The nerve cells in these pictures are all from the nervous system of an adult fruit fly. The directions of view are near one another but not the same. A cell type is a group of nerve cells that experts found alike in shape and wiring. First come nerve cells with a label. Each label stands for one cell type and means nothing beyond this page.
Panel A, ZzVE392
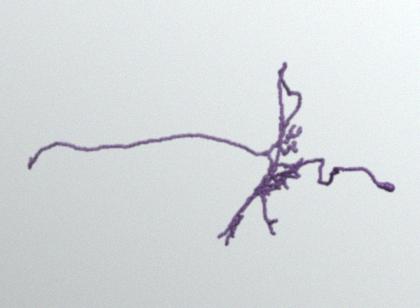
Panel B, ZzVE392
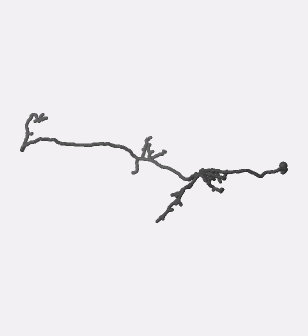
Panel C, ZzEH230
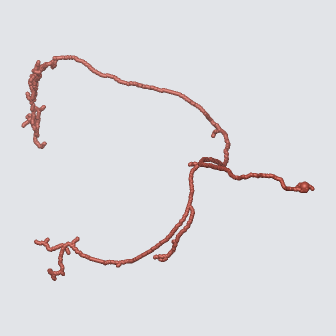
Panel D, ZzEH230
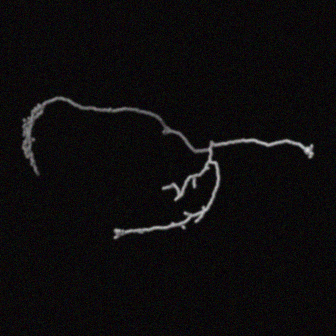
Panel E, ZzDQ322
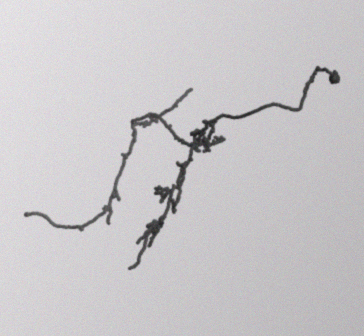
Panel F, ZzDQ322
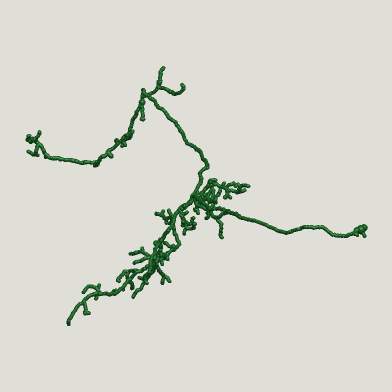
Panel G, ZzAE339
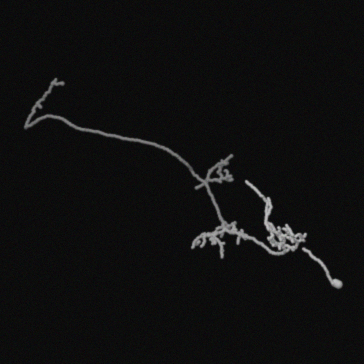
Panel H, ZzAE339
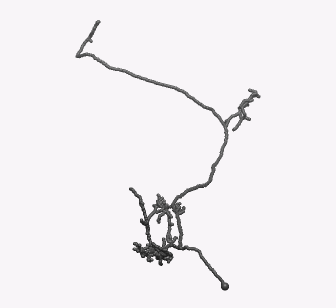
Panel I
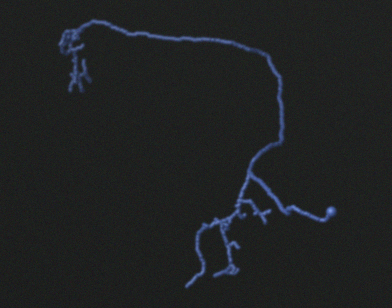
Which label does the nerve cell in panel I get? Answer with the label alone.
ZzEH230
